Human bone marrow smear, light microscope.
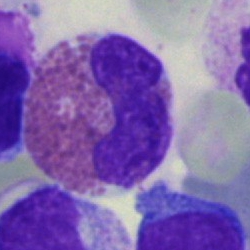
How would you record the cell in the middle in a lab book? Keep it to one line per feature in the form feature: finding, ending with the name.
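Nucleus: indented, bean-shaped, sitting on the right side.
Indentation: facing left, toward the cytoplasm.
Chromatin: dark purple, coarsely clumped.
Cytoplasm: abundant, filling about half the cell.
Name: so, an eosinophil.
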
